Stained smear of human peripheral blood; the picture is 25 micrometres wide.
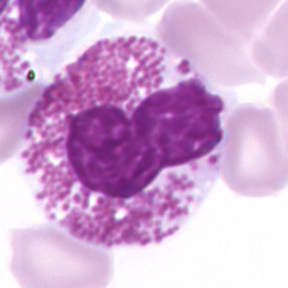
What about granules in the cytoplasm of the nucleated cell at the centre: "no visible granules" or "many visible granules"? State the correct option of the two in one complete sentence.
What the cytoplasm holds is many visible granules.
